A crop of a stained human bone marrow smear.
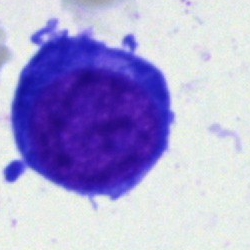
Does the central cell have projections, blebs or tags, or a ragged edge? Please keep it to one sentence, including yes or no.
Yes, the edge of this cell is rough, not smooth.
